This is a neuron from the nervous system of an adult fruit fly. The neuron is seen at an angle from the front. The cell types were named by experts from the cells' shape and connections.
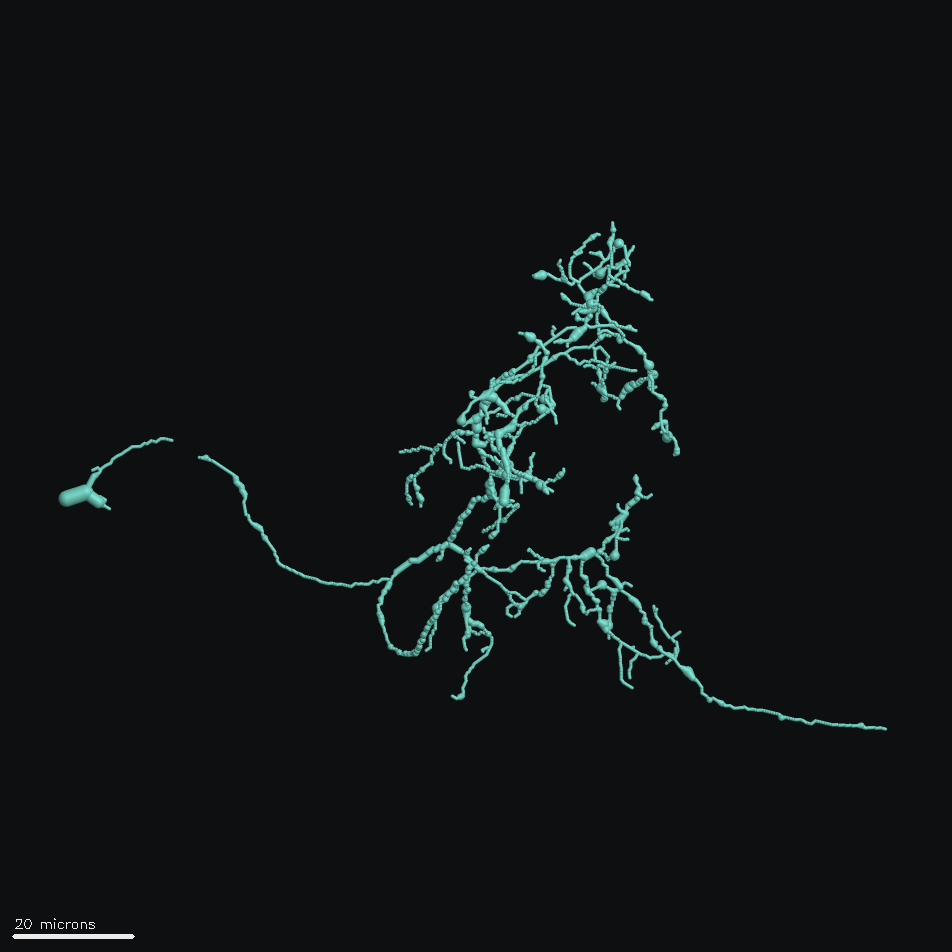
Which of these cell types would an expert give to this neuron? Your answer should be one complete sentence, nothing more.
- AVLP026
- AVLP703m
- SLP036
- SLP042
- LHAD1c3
The cell type name for this neuron is SLP036.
